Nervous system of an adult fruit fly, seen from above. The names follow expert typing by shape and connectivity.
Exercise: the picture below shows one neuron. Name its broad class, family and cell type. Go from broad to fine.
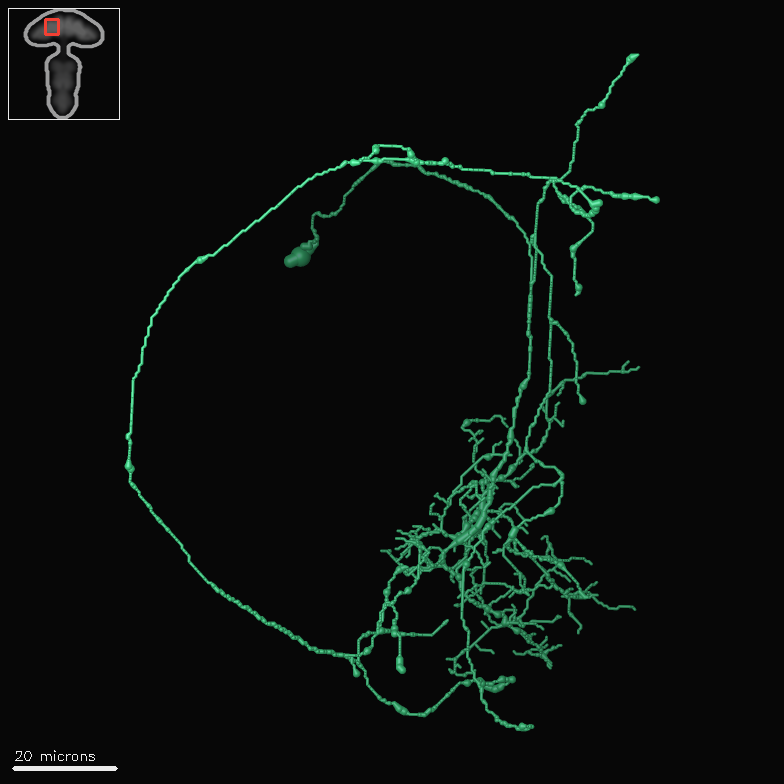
central-brain intrinsic neuron; hemilineage LALa1_posterior; CB2855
